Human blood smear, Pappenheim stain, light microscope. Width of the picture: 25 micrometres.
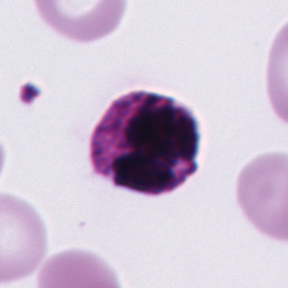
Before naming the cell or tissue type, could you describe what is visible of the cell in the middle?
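The cell measures about 10 micrometres across. Its darkest nuclear material lies in the right and lower part, and dark material lying over the nuclear outline makes that outline hard to trace. Coarse dark purple granules are scattered through cytoplasm with a pinkish-purple tint. This cell is a basophil.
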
